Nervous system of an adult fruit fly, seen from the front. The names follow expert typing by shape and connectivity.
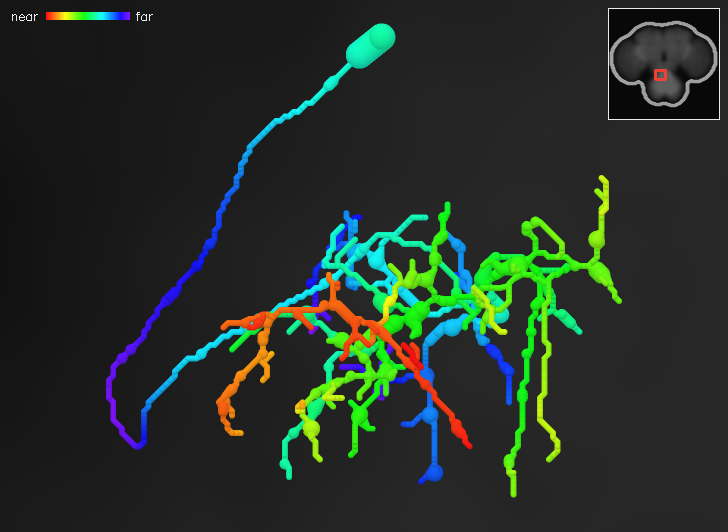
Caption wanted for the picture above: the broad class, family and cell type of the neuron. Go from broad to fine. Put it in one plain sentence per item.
A nerve-cord intrinsic neuron of hemilineage 11B, type IN11B022_c.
